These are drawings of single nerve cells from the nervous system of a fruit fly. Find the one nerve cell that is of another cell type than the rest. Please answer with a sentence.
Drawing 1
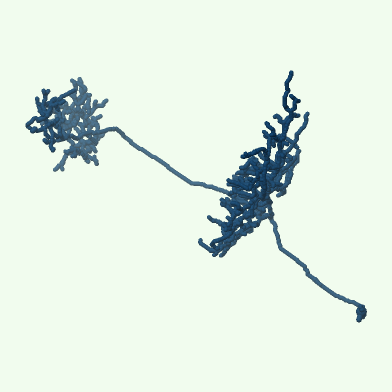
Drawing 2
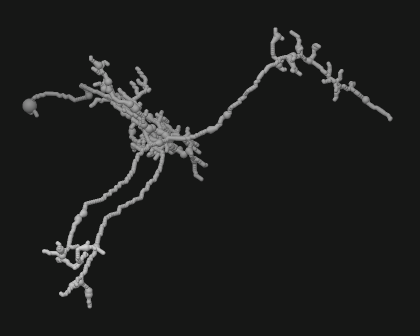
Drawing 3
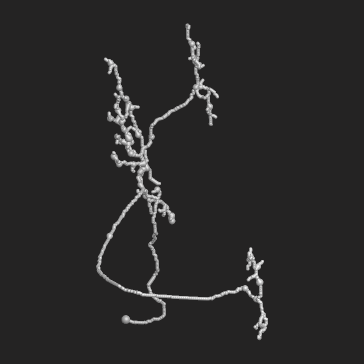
The nerve cell in drawing 1 is of another cell type than the rest.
